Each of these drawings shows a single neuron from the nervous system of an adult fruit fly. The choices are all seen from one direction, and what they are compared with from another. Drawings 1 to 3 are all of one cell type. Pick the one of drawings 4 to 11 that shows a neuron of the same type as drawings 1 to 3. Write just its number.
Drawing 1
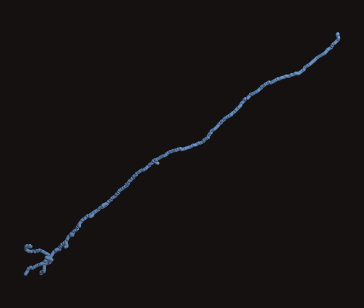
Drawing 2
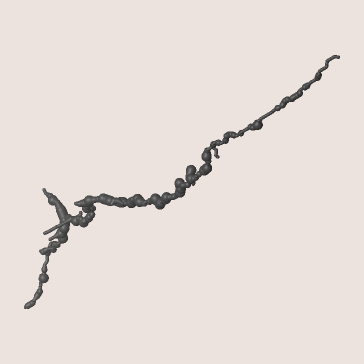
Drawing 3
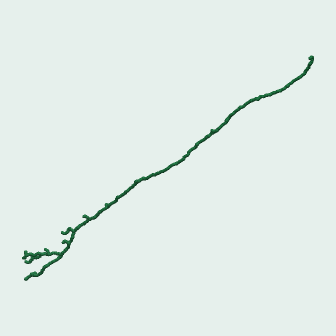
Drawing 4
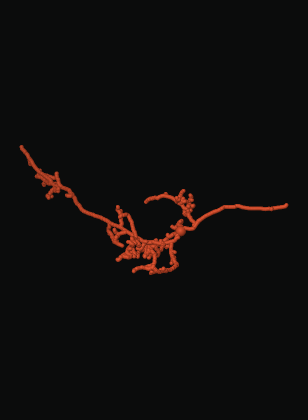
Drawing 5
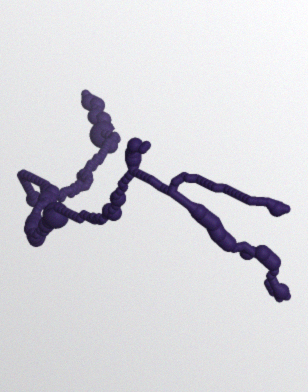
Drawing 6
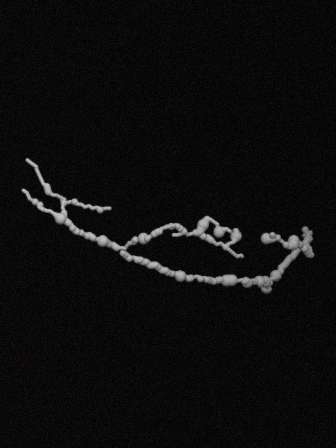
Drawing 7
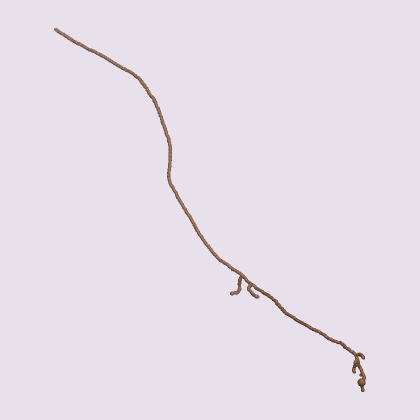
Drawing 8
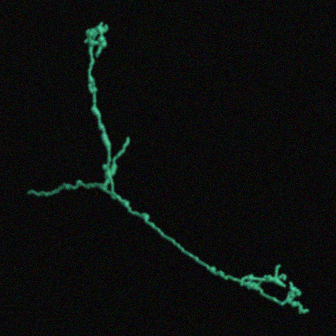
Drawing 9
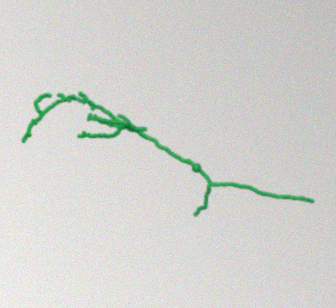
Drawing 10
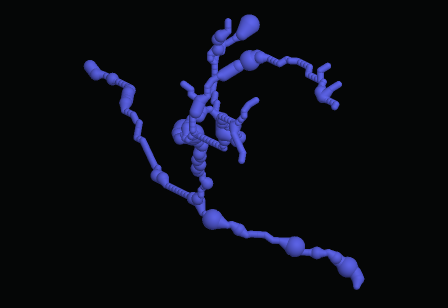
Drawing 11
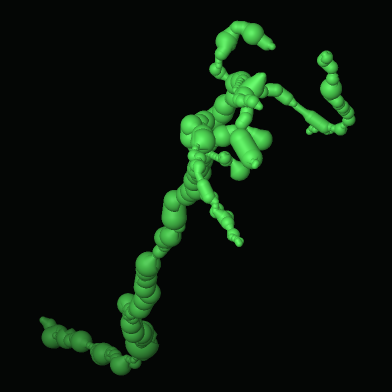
11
